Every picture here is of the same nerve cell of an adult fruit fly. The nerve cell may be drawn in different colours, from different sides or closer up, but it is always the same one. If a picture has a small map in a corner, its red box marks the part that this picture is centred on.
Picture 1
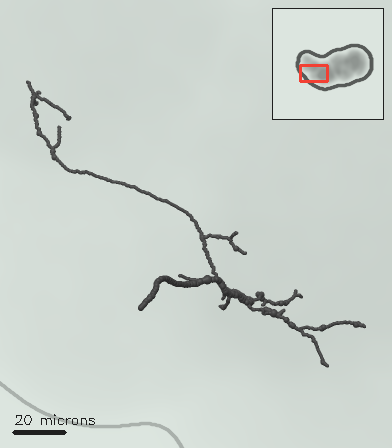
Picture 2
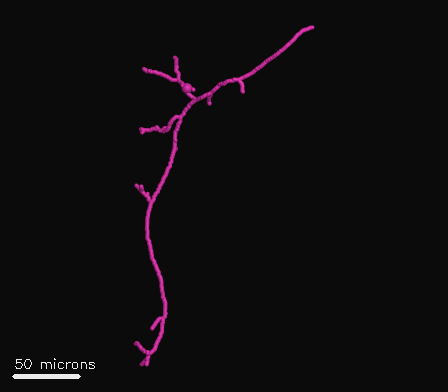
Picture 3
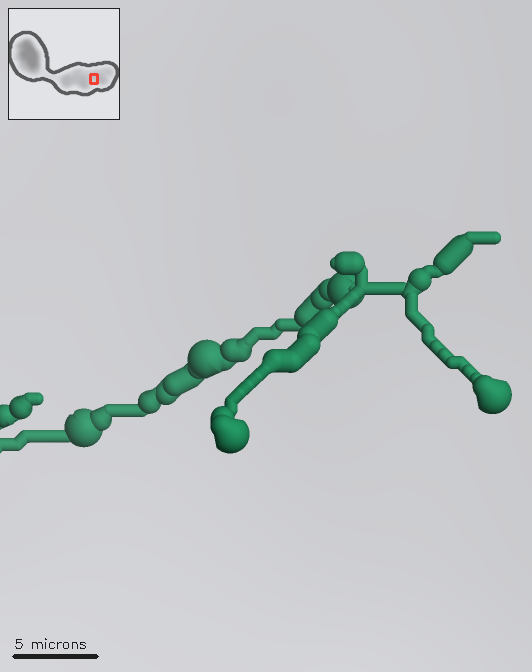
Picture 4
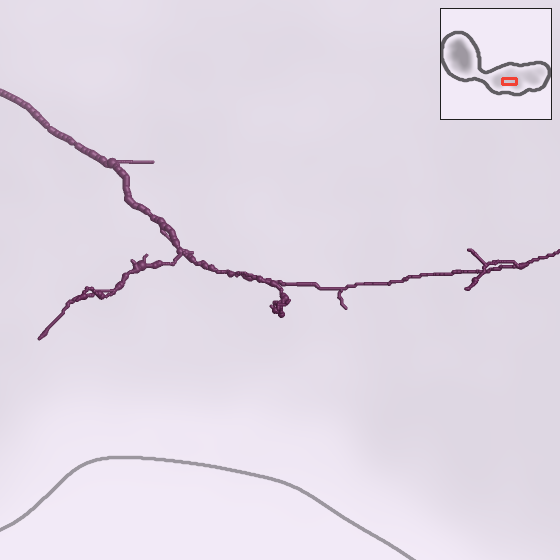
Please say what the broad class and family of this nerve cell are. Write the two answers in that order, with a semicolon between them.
sensory neuron entering the nerve cord; class mechanosensory proprioceptive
